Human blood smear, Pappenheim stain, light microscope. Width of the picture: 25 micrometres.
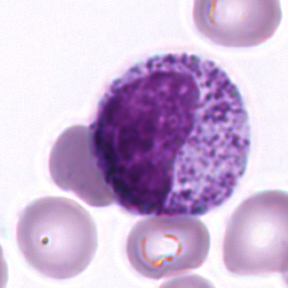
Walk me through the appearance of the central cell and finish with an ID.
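The central cell has a nearly round outline. Its nucleus lies in the left part of the cell, and the cytoplasm is gathered on the right. Many dark purple granules are scattered throughout the cytoplasm, which is pale pinkish-lilac between them. This cell is a metamyelocyte.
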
